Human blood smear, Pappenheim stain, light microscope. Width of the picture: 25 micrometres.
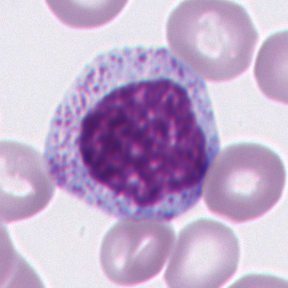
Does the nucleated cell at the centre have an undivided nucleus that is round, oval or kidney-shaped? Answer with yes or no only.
Yes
